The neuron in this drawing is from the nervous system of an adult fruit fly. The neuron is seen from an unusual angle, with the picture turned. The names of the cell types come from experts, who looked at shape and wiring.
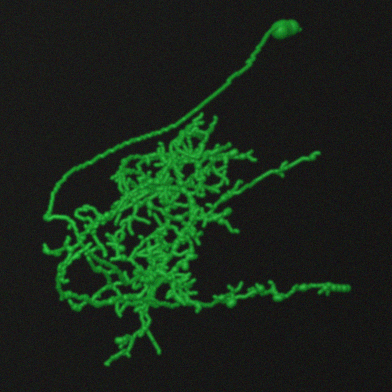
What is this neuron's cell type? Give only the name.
IN12B027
